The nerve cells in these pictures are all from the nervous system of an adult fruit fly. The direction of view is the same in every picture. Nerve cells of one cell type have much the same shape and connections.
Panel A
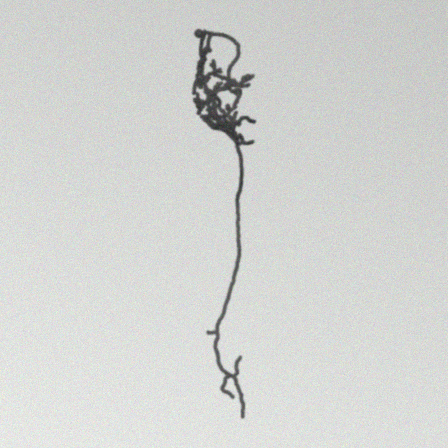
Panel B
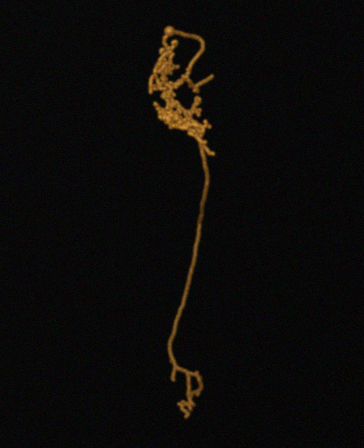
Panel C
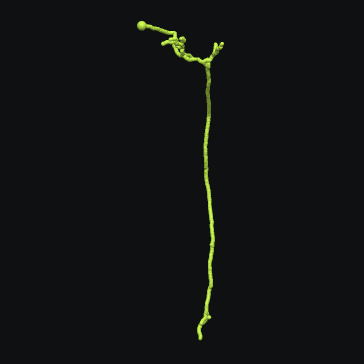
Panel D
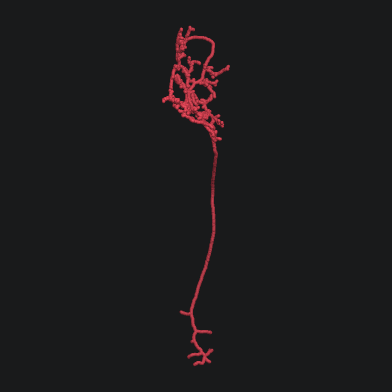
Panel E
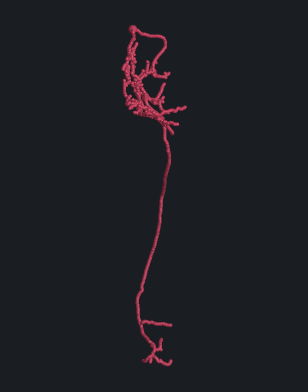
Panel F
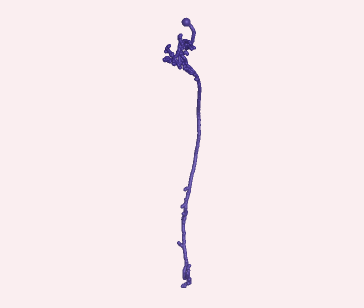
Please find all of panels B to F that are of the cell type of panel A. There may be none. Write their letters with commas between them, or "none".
B, D, E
